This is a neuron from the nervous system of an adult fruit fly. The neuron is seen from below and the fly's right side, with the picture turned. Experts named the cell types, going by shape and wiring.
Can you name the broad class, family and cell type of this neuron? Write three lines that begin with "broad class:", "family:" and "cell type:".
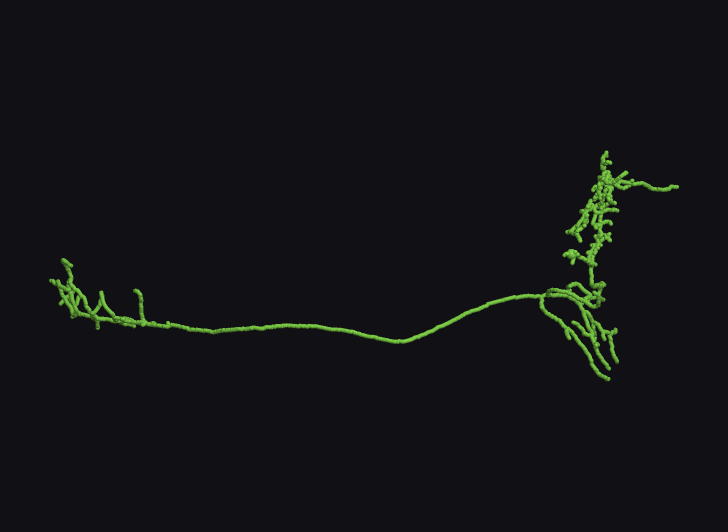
broad class: descending neuron
family: hemilineage LB19
cell type: DNg53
